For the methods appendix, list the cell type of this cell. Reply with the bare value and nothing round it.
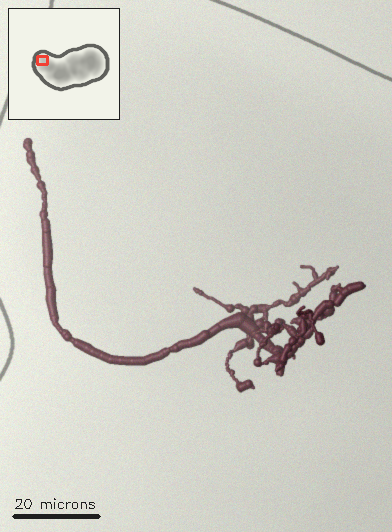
SNxx04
